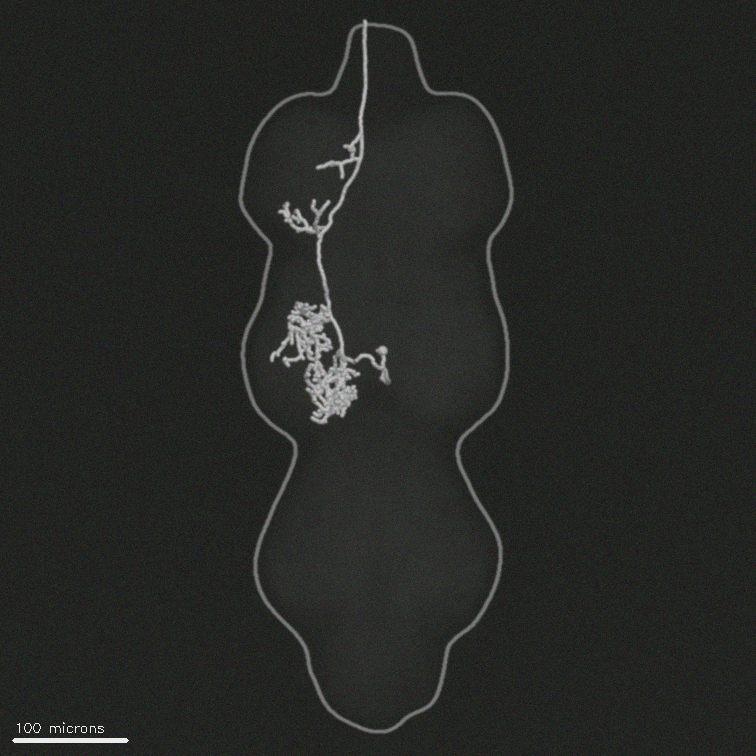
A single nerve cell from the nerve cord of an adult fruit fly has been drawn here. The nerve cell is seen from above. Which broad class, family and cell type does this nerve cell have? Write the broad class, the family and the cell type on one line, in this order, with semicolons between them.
ascending neuron; hemilineage 12B; AN12B017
